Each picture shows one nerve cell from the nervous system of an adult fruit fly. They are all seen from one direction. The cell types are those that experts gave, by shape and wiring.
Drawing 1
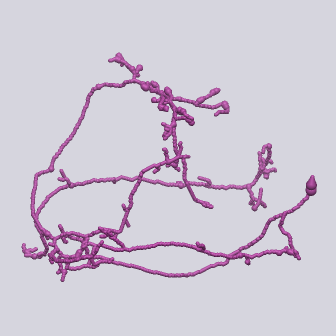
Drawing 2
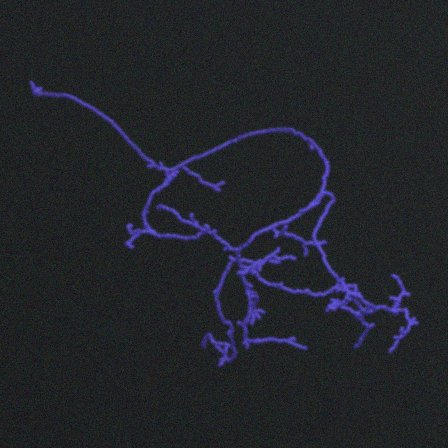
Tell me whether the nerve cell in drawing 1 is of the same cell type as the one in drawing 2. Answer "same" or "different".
different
